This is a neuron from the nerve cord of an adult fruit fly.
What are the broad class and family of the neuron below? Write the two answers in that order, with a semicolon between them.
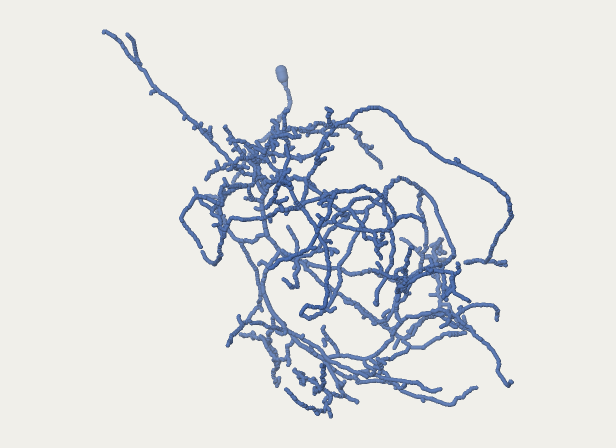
nerve-cord intrinsic neuron; hemilineage 12B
